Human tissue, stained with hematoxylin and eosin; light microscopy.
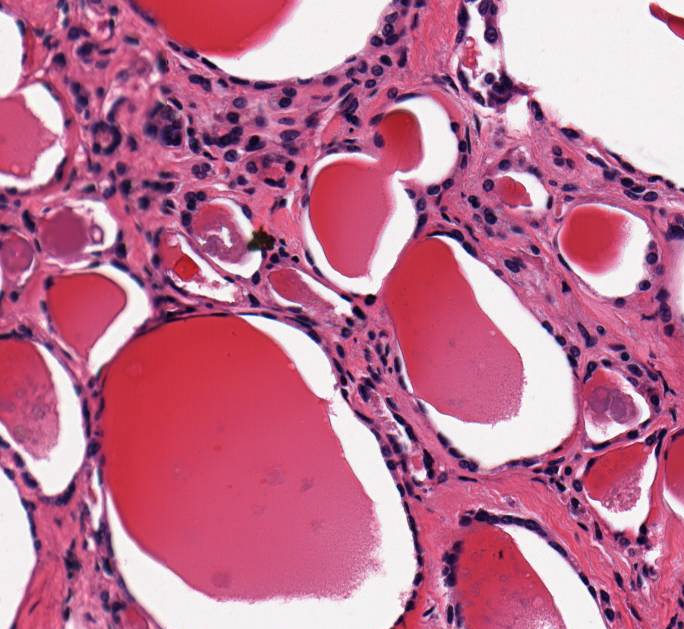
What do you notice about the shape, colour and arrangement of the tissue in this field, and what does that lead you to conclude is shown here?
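Closed round to oval follicles, size widely variable; largest at lower left. Lumens filled with homogeneous, deeply eosinophilic colloid. Lining: single layer of flattened epithelial cells, dark elongated nuclei. Loose clusters of rounded cells within the colloid of several small follicles, some on the right. Tissue: thyroid.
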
